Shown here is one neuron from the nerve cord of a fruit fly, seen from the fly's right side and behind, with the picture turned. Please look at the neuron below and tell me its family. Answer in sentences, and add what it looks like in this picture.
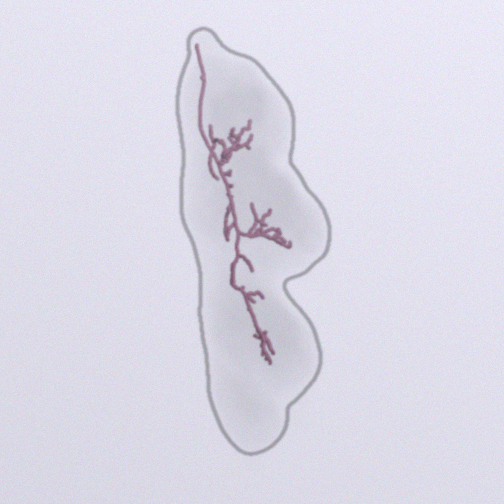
The family is hemilineage PSp2. It is a descending neuron. No cell body is drawn. As drawn here it is more than twice as tall as it is wide.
